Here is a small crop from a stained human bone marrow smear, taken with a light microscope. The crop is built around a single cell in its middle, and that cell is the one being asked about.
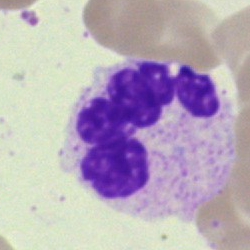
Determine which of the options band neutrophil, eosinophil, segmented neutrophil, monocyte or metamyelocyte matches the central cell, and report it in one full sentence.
Located at the centre of the crop is a segmented neutrophil.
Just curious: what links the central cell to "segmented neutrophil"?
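Let's look at this one together: the central cell is a segmented neutrophil. Its cytoplasm is abundant and pale lilac-pink, and that goes with the name.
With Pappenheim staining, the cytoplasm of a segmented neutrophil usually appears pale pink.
Scattered all through that cytoplasm you can make out fine pinkish-lilac granules. The chromatin is dark purple and coarsely clumped. Notice too that the nucleus lies toward the upper left, so most of the cytoplasm is left on the lower right.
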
